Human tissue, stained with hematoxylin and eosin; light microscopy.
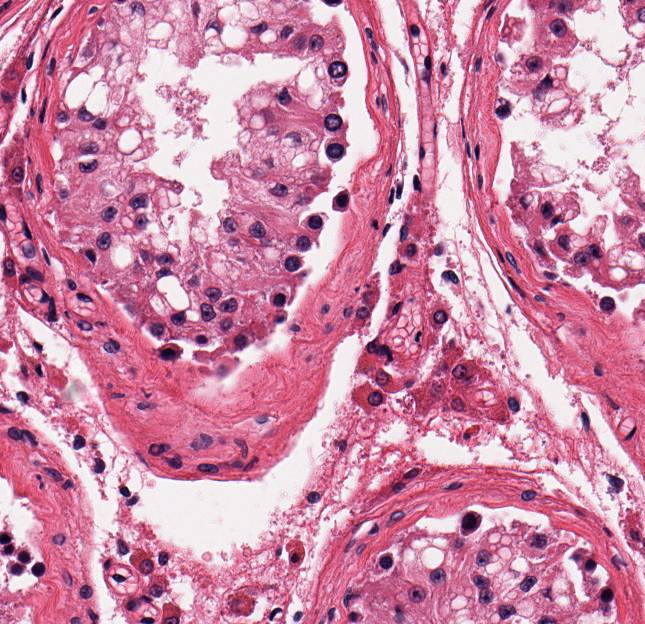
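Testis. Notice how the fibres and flattened spindle nuclei of the tubule walls run concentrically, parallel to the tubule outline. Inside the tubules, cells have pale pink cytoplasm with many clear round vacuoles, and mostly round, dark nuclei scattered rather than in one row.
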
